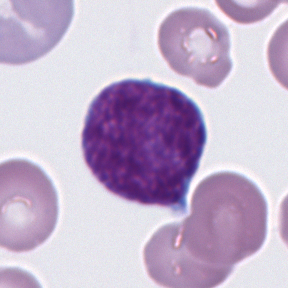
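Myeloblast in a stained smear of human peripheral blood: the nucleated cell at the centre. Its outline is round and mostly smooth, apart from a small pointed tag of cytoplasm jutting from the lower right edge. The nucleus shows no lobes or indentation, and no granules are seen in the cytoplasm.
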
